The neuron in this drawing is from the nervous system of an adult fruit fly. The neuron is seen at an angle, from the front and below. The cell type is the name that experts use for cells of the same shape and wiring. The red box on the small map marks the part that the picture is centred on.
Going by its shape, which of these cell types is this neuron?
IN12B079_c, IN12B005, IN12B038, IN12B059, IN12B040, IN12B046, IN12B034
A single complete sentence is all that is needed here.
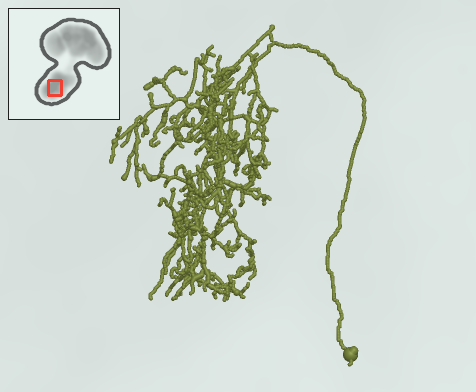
Classified by cell type, this neuron is IN12B034.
